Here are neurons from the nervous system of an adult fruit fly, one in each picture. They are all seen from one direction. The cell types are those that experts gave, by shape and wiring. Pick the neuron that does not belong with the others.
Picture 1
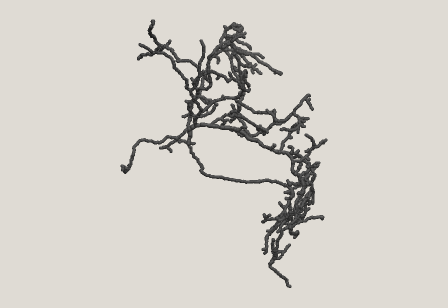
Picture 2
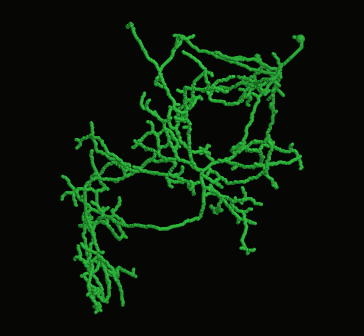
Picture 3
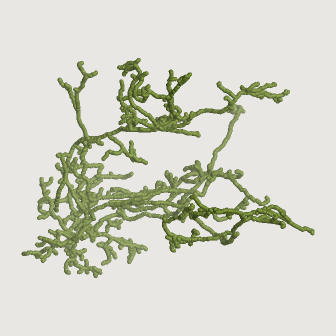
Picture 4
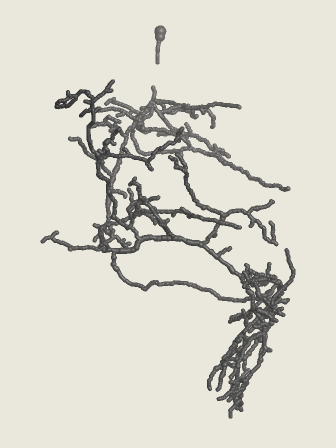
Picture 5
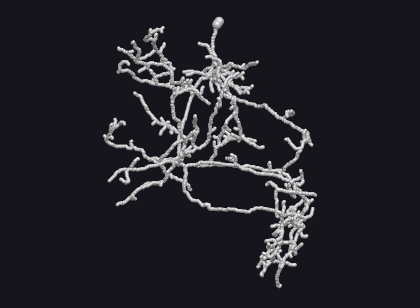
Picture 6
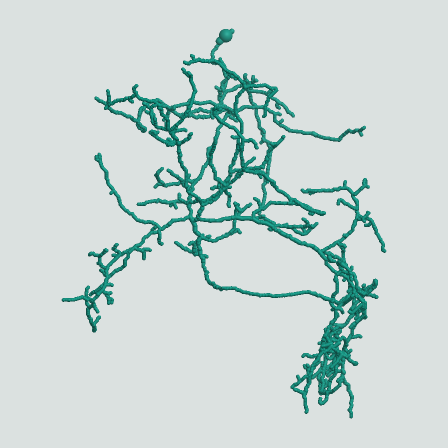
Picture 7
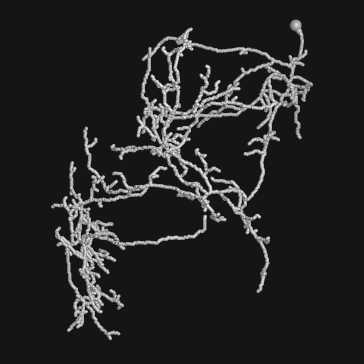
3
